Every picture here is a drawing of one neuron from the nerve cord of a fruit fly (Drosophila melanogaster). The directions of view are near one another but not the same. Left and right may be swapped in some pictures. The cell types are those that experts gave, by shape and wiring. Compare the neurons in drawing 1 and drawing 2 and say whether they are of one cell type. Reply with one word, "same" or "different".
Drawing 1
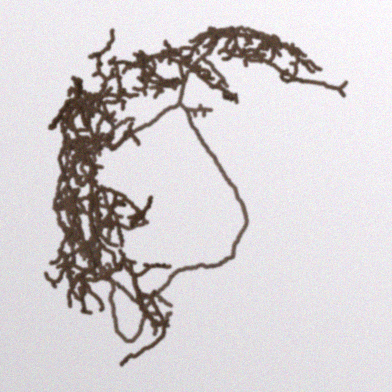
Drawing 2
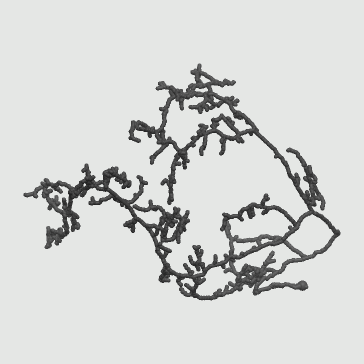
same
